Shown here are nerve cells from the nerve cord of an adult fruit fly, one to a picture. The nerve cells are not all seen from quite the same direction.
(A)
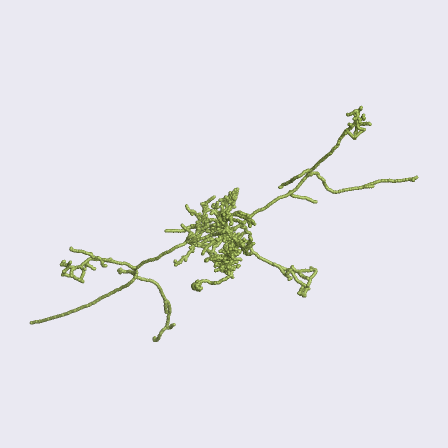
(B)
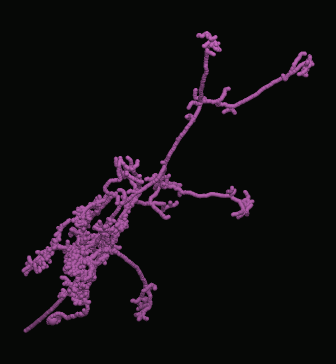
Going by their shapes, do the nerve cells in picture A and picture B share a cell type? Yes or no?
yes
